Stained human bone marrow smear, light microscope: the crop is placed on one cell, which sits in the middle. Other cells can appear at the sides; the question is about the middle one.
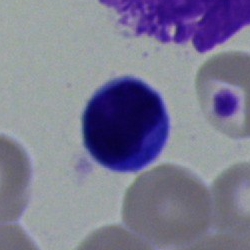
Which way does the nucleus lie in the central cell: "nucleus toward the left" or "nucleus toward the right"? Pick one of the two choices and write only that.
Nucleus toward the left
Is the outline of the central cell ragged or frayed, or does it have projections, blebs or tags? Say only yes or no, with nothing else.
No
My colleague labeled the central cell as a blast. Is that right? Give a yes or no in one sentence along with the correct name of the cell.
No, this is not a blast at all; the cell in the middle is a lymphocyte.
